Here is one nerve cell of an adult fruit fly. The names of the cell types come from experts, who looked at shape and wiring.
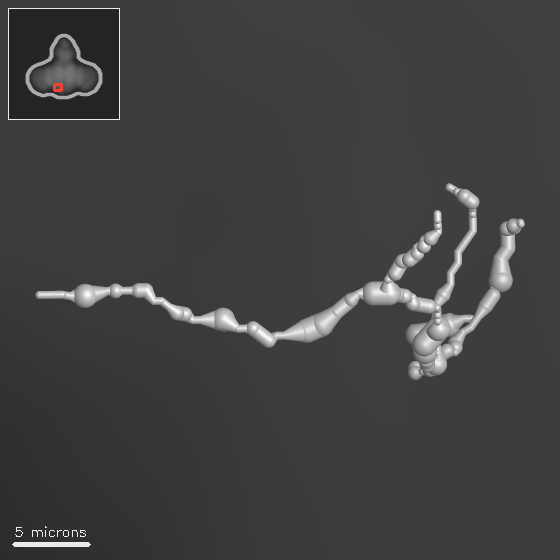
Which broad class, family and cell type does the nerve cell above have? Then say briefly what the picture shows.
This is a sensory neuron entering the brain. Its family is called class olfactory. It is of cell type ORN_VA3. The drawing shows no cell body. By the scale bar it is about 35 microns wide in this view. There are a dozen or fewer branch ends.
